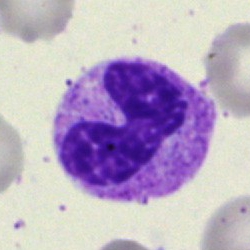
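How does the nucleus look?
A thick, curved band, bent round into a C.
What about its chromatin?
Dense and clumped, I see, with small lighter patches.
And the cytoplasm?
Plentiful, and pale pinkish-lilac.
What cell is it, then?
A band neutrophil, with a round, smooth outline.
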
